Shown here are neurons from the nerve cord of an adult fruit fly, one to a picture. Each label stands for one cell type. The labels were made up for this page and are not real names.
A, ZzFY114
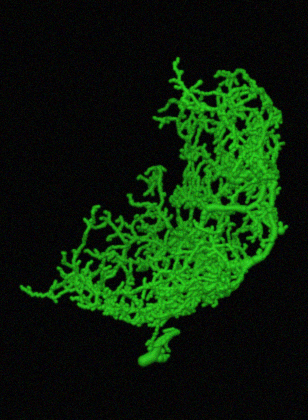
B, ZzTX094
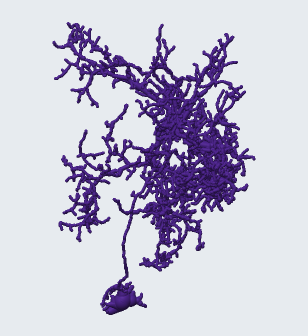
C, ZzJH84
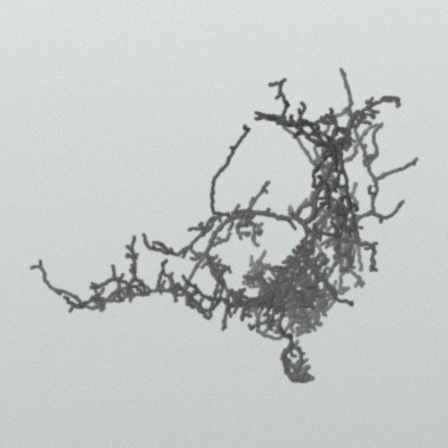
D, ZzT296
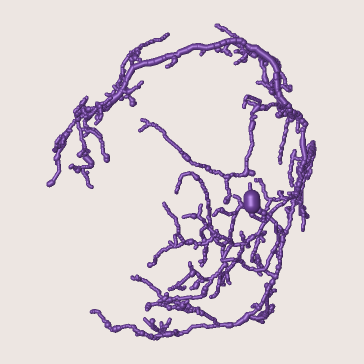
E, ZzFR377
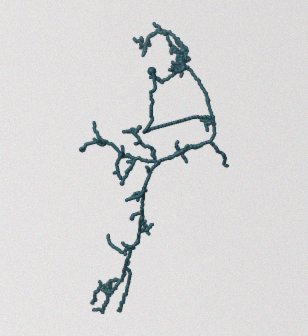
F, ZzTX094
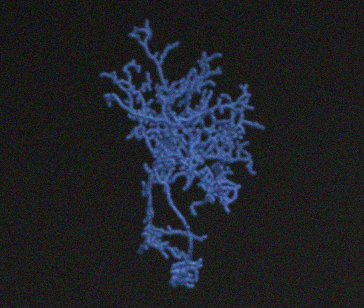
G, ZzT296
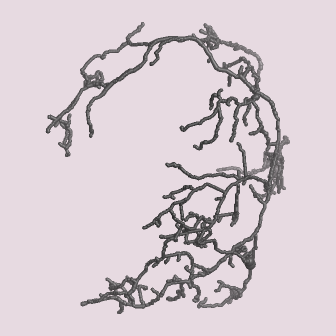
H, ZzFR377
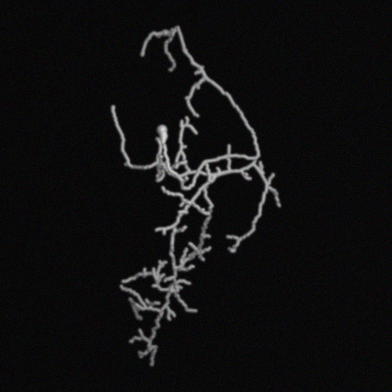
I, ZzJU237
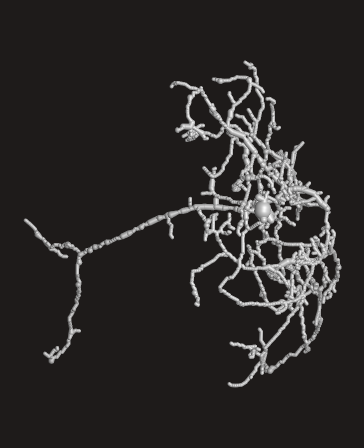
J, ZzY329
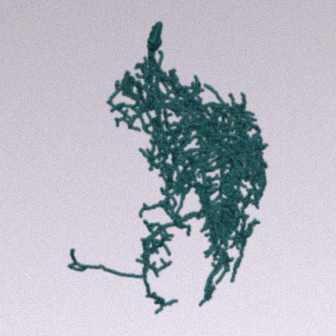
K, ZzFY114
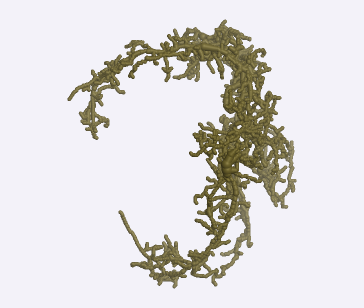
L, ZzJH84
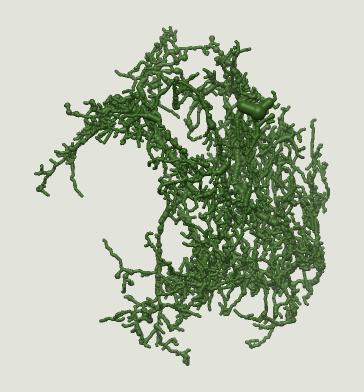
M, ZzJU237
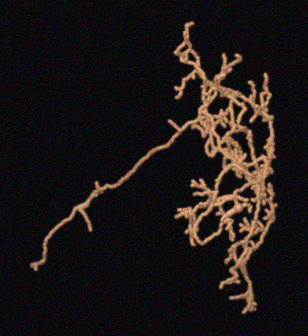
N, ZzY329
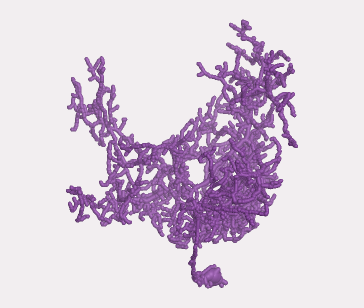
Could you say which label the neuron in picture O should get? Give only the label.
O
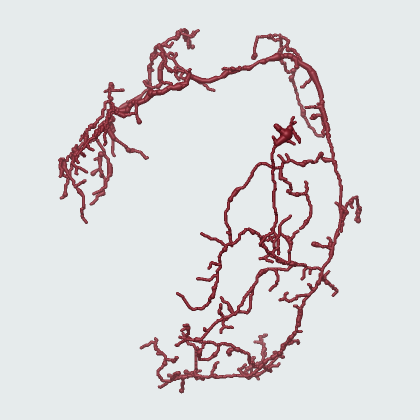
ZzT296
